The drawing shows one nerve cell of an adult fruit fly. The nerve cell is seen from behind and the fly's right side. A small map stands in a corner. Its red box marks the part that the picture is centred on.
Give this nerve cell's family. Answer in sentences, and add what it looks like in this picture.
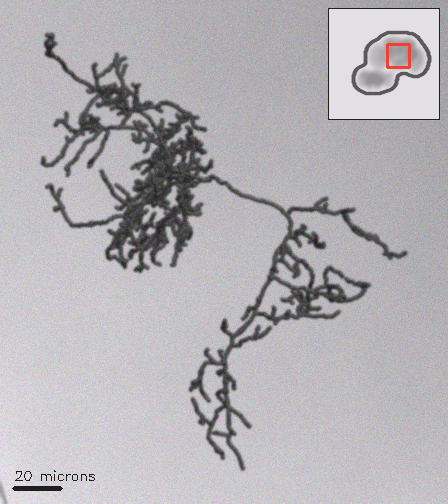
Its family is hemilineage DM5_central. Its broad class is central-brain intrinsic neuron. Its cell body lies at the upper left of the picture. From top to bottom in the picture it spans about 190 microns. The picture shows dozens of branch ends.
